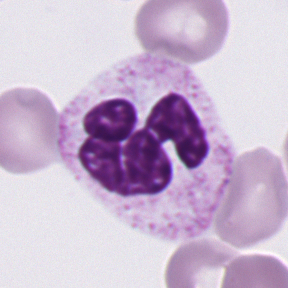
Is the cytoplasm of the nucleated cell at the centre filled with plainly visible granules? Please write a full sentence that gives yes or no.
Yes, visible granules are present in great number in its cytoplasm.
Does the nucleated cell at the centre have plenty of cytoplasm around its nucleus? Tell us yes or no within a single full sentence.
Yes, the cytoplasm forms a broad area around its nucleus.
